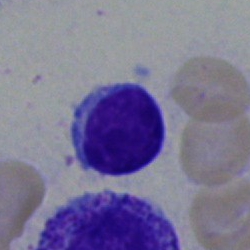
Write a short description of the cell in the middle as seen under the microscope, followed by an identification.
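Look at the outline first: round and smooth. Most of the cell is taken up by the nucleus, and the cytoplasm is only a thin rim, easiest to see on the left side. That's a lymphocyte.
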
